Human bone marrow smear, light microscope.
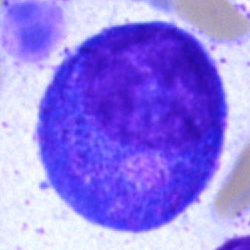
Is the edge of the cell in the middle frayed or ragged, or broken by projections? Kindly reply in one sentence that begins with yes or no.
No, what this cell has is a smooth outline, not a rough one.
